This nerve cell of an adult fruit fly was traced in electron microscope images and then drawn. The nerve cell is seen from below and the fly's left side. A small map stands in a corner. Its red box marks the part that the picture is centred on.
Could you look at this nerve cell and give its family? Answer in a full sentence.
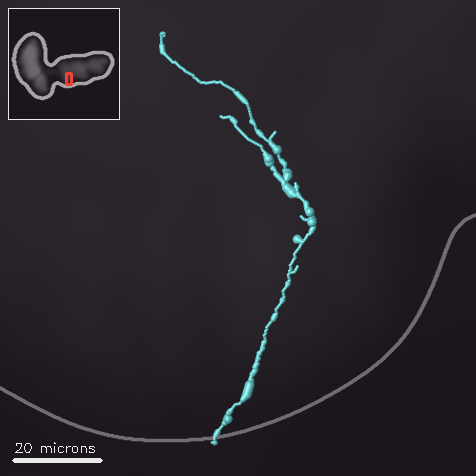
The family is class gustatory.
